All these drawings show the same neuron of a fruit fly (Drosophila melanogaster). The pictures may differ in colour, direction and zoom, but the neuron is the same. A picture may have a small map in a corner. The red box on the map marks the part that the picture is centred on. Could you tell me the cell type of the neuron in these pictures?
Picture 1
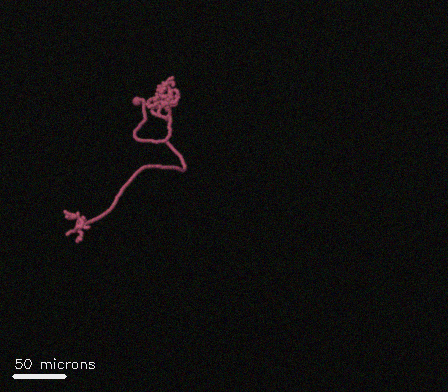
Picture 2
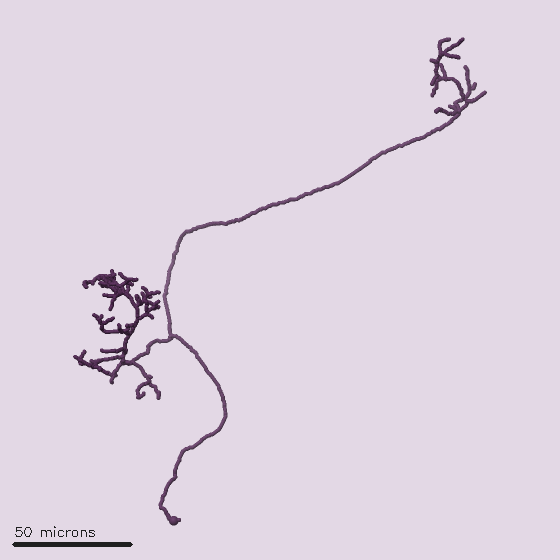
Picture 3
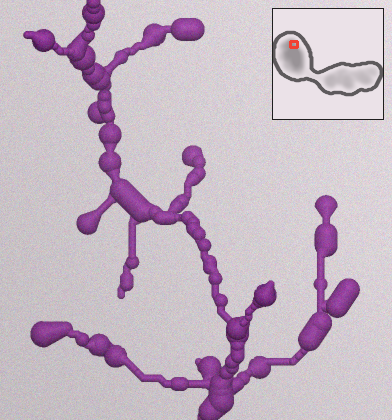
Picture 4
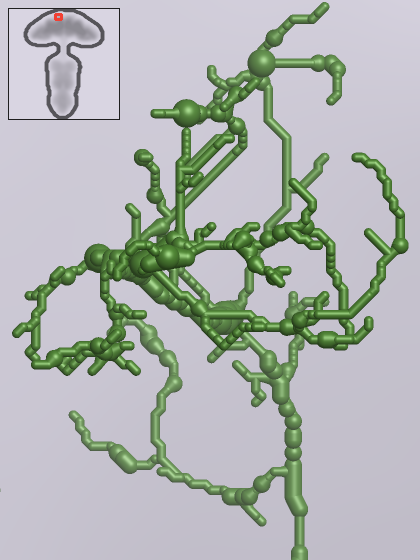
M_vPNml76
